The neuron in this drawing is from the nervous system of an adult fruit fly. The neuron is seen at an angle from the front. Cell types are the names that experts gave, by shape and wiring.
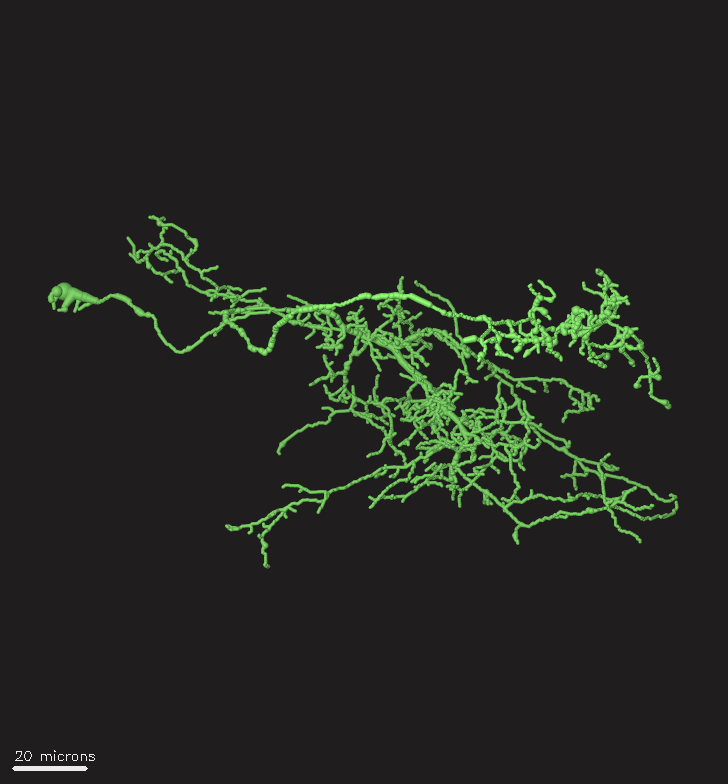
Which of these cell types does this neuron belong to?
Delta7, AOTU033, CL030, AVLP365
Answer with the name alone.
CL030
